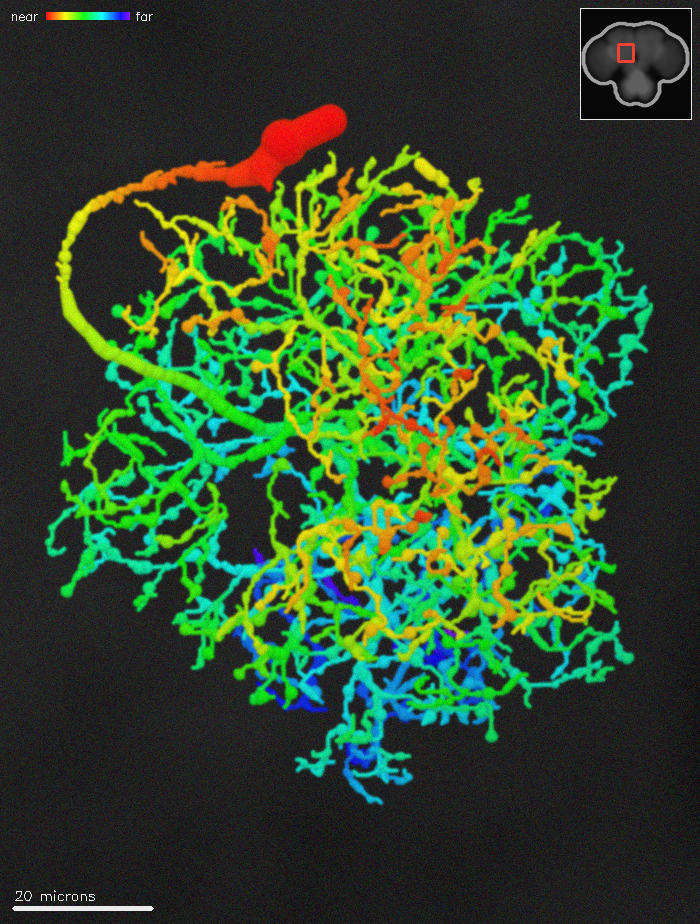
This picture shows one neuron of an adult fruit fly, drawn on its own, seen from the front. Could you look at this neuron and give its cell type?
lLN1_a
